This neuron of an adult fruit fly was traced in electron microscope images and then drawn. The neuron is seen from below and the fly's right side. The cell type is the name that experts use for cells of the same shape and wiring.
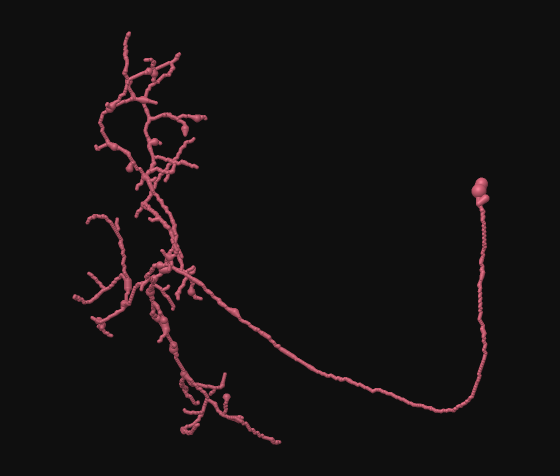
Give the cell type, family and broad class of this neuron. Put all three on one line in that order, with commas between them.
AMMC018, hemilineage MD3, central-brain intrinsic neuron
